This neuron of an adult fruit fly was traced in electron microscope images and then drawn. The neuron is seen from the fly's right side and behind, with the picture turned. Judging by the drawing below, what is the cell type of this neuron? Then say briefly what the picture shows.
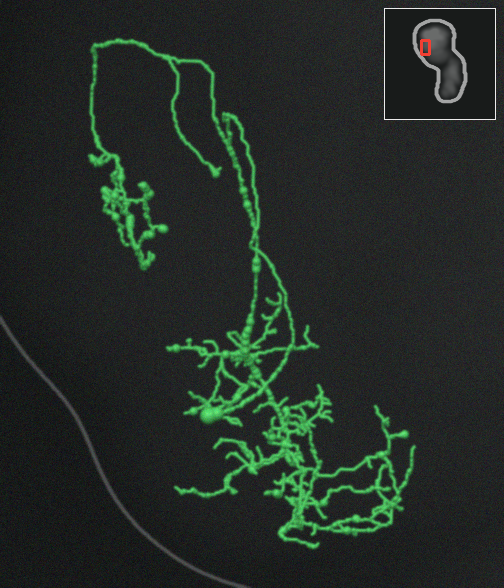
The cell type is LHPV5c1_a. This is a central-brain intrinsic neuron. The cell body can be seen at the bottom of the picture. The picture shows dozens of branch ends.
